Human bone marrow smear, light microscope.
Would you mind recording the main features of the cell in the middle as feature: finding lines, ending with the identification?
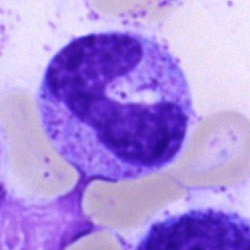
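Nuclear outline: bent into a C-shape around a pale central area
Chromatin: dark purple, coarsely clumped
Cytoplasm: pale lilac rather than deep blue
Granules: small, purple, scattered through the cytoplasm
Cell type: band neutrophil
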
